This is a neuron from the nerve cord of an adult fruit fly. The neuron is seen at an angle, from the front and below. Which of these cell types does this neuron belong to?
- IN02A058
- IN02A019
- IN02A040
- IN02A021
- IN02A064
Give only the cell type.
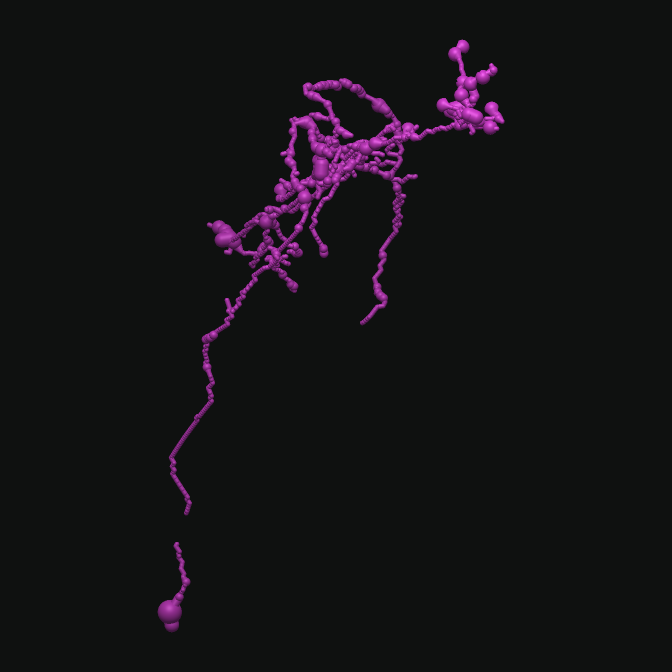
IN02A064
